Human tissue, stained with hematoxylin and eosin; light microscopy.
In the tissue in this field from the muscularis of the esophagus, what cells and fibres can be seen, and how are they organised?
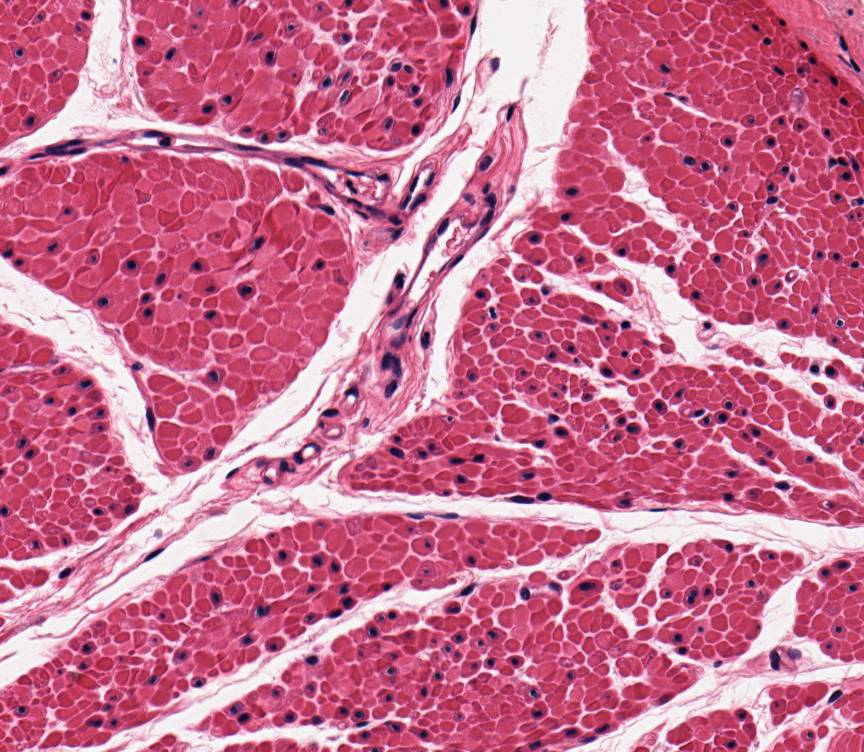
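So, smooth muscle cells in large bundles, with pale connective tissue septa between them across the whole field. Most cells in the bundles are cut in cross-section. Where I see a nucleus, it's round, dark and central in the cell profile. Cytoplasm: a deep, even pink-red.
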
